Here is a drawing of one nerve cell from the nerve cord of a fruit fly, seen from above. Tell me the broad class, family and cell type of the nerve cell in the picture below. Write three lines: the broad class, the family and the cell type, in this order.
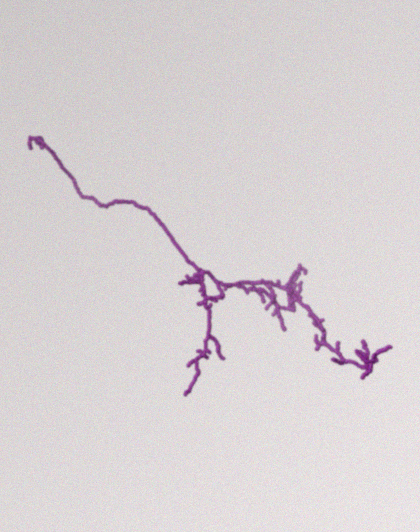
nerve-cord intrinsic neuron
hemilineage 14A
IN14A038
